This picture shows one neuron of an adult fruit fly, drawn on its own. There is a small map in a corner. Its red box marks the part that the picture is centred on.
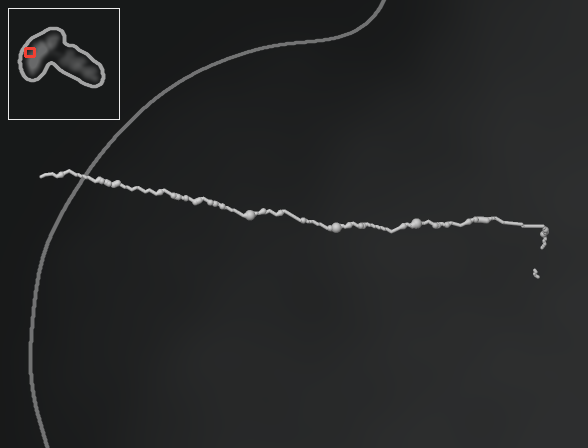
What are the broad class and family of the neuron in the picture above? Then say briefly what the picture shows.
This is a sensory neuron entering the brain. The name of its family is class mechanosensory. It lies in the brain. The drawing shows no cell body. It has a dozen or fewer branch ends.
